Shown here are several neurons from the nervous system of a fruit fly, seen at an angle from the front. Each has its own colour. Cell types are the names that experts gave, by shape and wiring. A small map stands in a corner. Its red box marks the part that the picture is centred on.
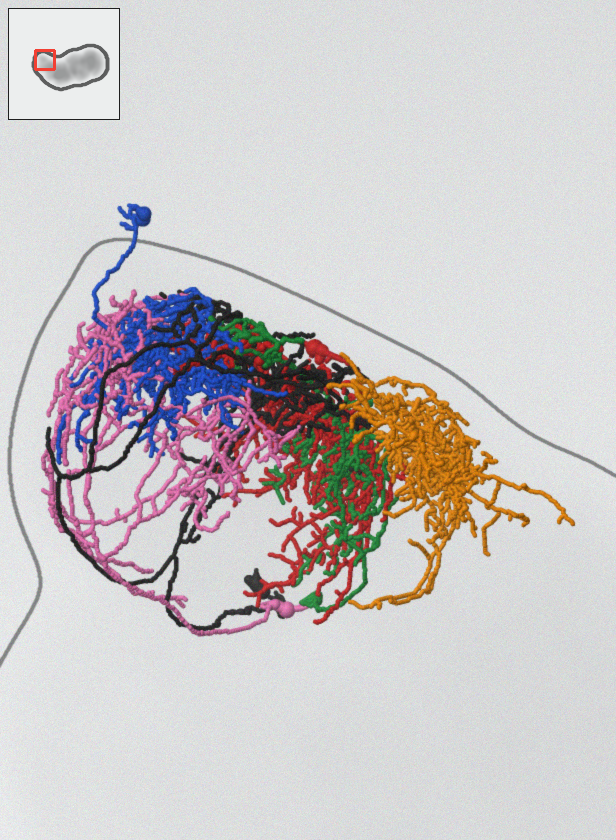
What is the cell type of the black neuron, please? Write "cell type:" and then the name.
cell type: INXXX377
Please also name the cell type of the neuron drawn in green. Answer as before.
cell type: IN06A098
